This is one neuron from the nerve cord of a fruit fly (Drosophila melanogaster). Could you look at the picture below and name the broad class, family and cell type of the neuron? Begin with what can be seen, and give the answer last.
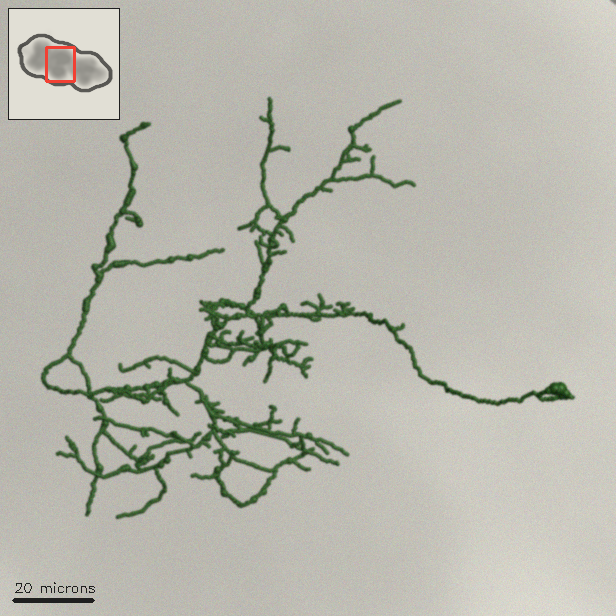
By the scale bar it is about 140 microns wide in this view. The picture shows dozens of branch ends. Its broad class is nerve-cord intrinsic neuron. Its family is hemilineage 06B. Its cell type is IN06B047.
